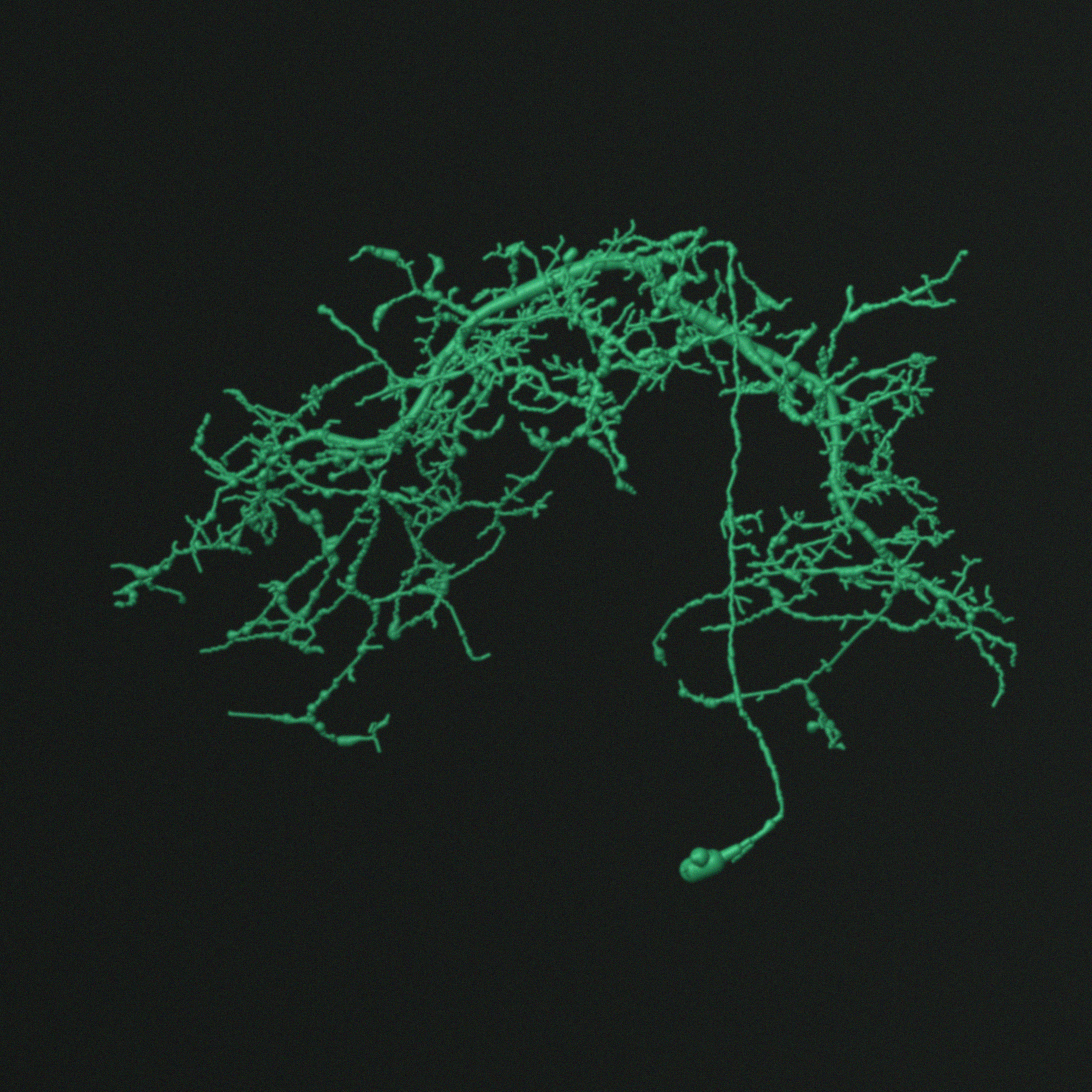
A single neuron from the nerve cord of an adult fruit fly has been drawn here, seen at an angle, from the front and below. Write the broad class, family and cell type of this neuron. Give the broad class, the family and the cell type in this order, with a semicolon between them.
nerve-cord intrinsic neuron; hemilineage 27X; IN27X014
